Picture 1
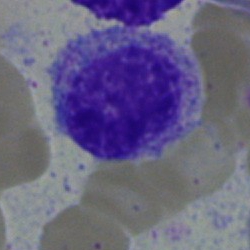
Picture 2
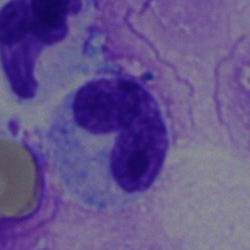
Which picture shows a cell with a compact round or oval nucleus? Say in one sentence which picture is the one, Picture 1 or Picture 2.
It is the cell in Picture 1 whose nucleus forms one compact round or oval mass.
